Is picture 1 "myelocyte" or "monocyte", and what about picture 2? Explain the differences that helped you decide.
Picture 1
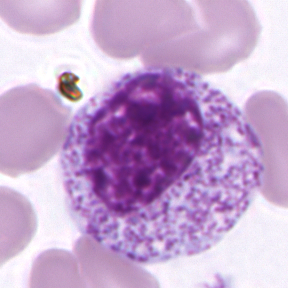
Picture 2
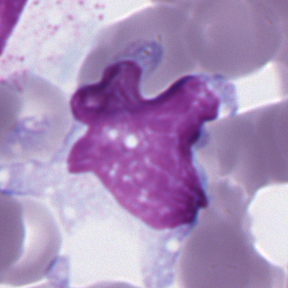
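The first picture shows a myelocyte, and the second a monocyte. Look at the cytoplasm first. In the myelocyte, numerous purple granules are scattered all through it, and between them the cytoplasm is pale lilac. In the monocyte the cytoplasm is very pale, with only a faint bluish-grey tint, and you won't find coarse granules.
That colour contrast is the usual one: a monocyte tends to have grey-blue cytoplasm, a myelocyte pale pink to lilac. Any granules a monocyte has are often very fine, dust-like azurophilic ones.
Now turn to the nuclei. The monocyte's nucleus has an irregular outline with several blunt lobes jutting out. It stains a deep magenta-purple and has a few small pale round spots scattered within it.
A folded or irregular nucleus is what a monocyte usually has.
The myelocyte's chromatin, by contrast, is patchy, with darker purple clumps separated by paler areas.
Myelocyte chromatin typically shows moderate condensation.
Finally, compare the outlines. The myelocyte is round and smooth, while the monocyte sits crowded among red cells that press against its edges.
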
